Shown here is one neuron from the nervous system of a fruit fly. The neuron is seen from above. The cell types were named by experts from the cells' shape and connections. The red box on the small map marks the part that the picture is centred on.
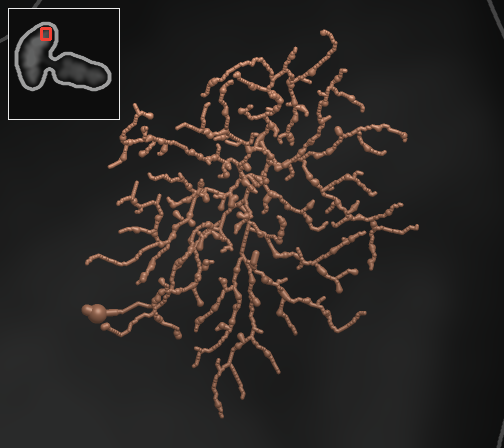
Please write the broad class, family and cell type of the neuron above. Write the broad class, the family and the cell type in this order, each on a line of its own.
optic-lobe intrinsic neuron
Dm
Dm18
